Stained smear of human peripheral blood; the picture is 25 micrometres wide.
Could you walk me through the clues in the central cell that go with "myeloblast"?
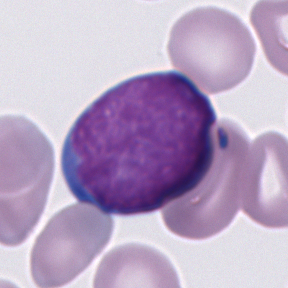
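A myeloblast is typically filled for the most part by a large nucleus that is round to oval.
The nucleus here is oval, about 14 by 11 micrometres, which agrees with that.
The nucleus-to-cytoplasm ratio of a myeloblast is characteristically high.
This agrees with the very scant cytoplasm, which forms only a thin rim around the nucleus and is widest on the lower left side of the cell. In addition, the chromatin is fine and evenly spread, without coarse dark clumps, and the cell outline is smooth, without projections.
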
